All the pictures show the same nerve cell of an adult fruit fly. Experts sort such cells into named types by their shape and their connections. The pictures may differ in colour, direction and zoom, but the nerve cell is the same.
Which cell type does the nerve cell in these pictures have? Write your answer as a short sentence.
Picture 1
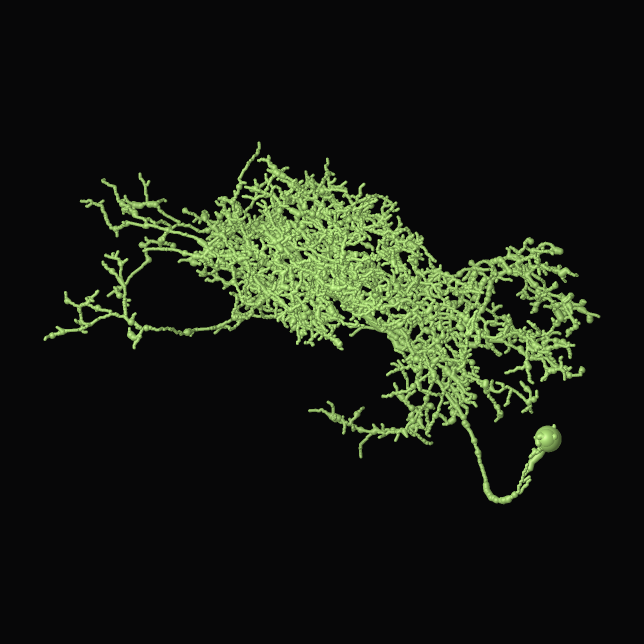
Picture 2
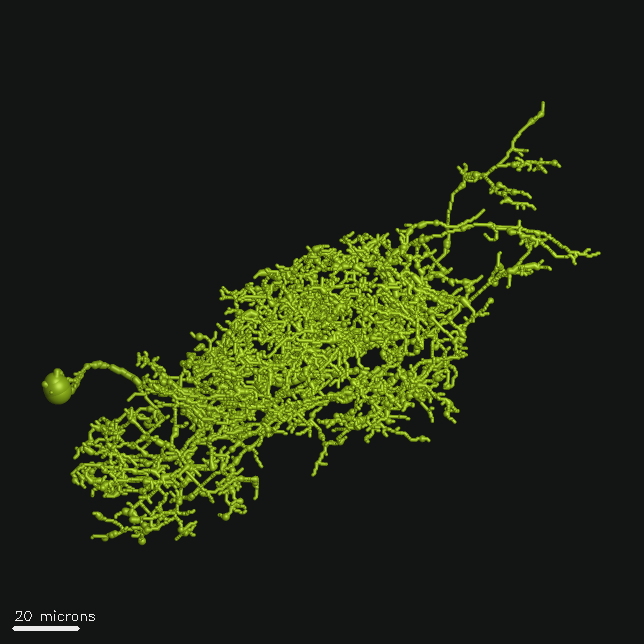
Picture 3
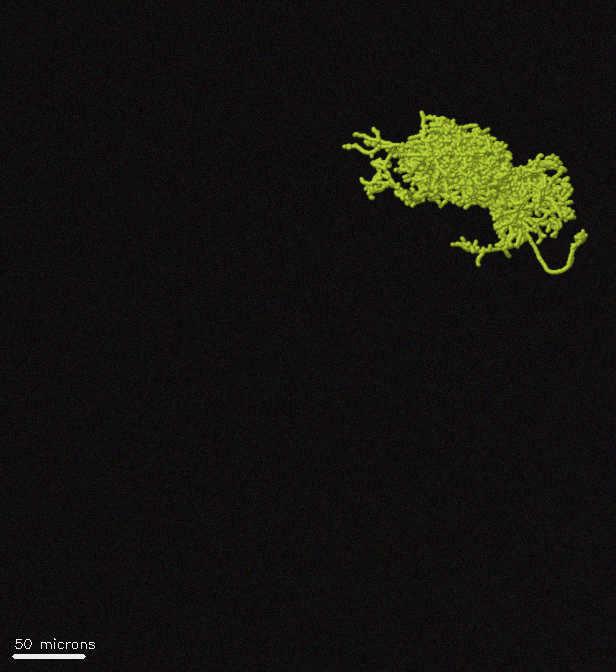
The cell type is LHCENT9.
